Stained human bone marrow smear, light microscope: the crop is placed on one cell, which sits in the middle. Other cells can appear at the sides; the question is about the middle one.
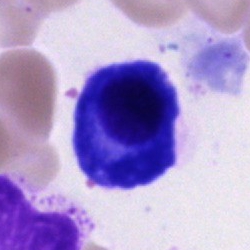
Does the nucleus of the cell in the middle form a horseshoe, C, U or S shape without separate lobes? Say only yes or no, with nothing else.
No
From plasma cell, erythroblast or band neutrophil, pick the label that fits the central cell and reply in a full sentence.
Occupying the centre of the crop is a plasma cell.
